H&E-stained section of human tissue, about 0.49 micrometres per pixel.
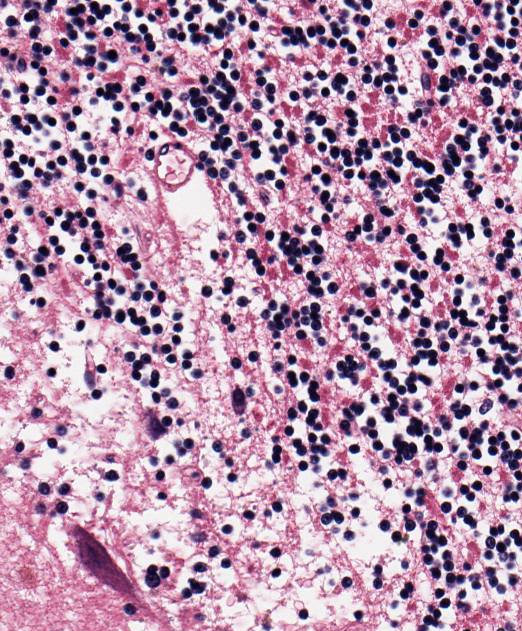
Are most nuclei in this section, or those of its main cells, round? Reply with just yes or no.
Yes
